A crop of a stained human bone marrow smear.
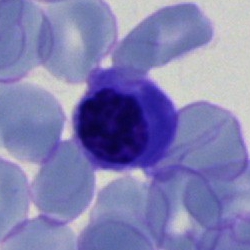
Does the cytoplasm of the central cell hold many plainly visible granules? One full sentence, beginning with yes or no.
No, visible granules are absent from the cytoplasm of this cell.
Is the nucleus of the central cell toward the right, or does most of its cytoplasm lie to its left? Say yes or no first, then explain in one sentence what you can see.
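No. The nucleus sits toward the left side of the cell.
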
